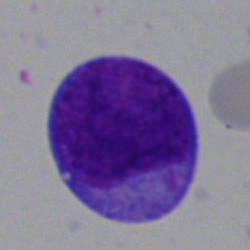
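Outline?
Smooth, round to slightly oval.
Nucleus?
Fills most of the cell, set toward the top; more cytoplasm at the bottom.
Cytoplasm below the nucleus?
Paler lilac crescent; no clear vacuoles.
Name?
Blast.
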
